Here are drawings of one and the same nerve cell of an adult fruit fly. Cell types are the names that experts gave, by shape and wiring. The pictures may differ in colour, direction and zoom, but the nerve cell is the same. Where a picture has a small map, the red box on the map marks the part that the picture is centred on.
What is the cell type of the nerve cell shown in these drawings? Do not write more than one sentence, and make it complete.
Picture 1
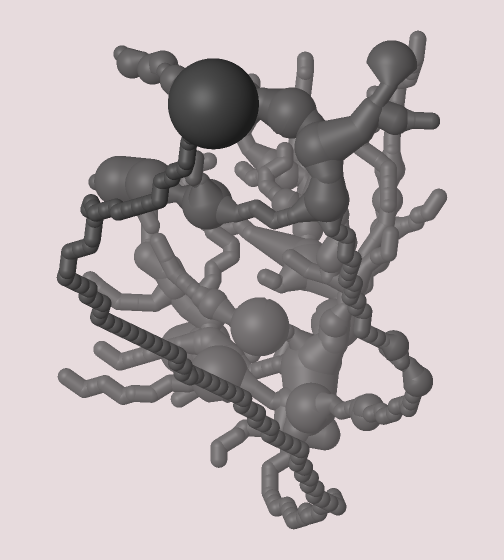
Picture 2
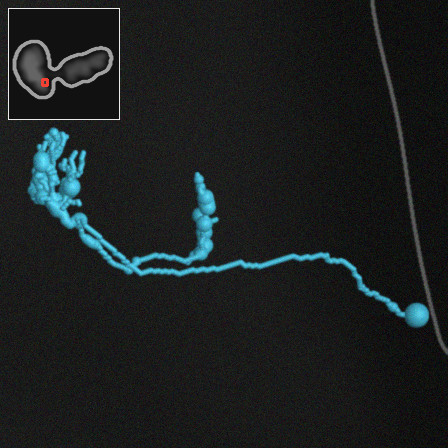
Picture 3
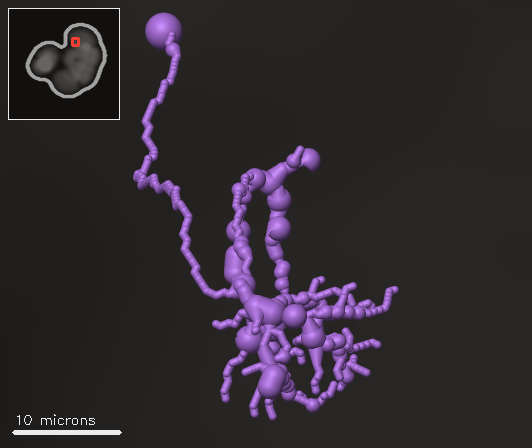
On the level of cell type, this nerve cell is T5b.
